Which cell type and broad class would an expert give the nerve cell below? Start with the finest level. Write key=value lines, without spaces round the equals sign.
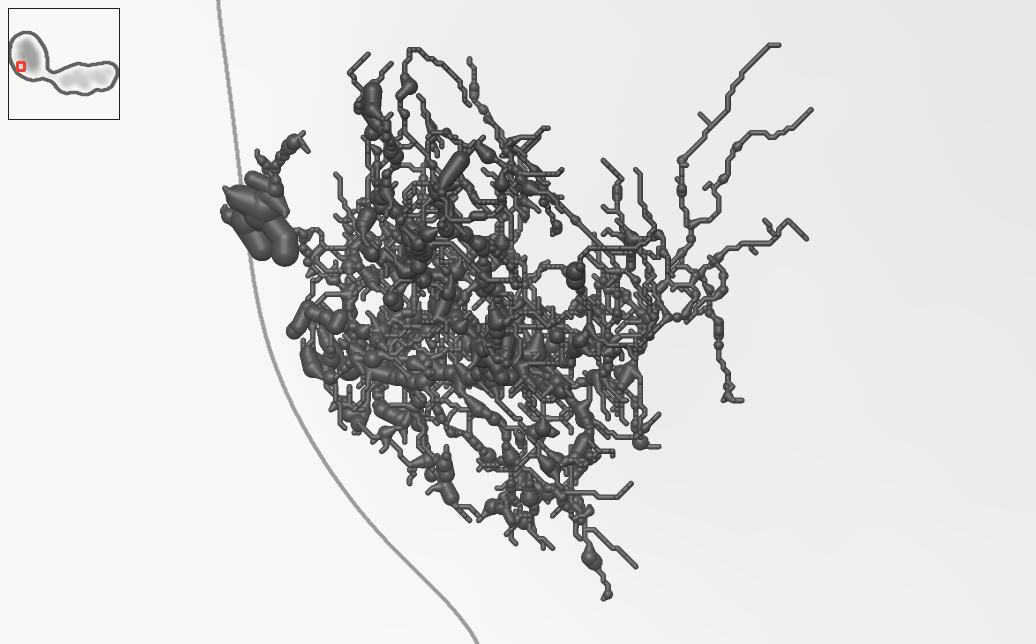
cell_type=GNG334
broad_class=central-brain intrinsic neuron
